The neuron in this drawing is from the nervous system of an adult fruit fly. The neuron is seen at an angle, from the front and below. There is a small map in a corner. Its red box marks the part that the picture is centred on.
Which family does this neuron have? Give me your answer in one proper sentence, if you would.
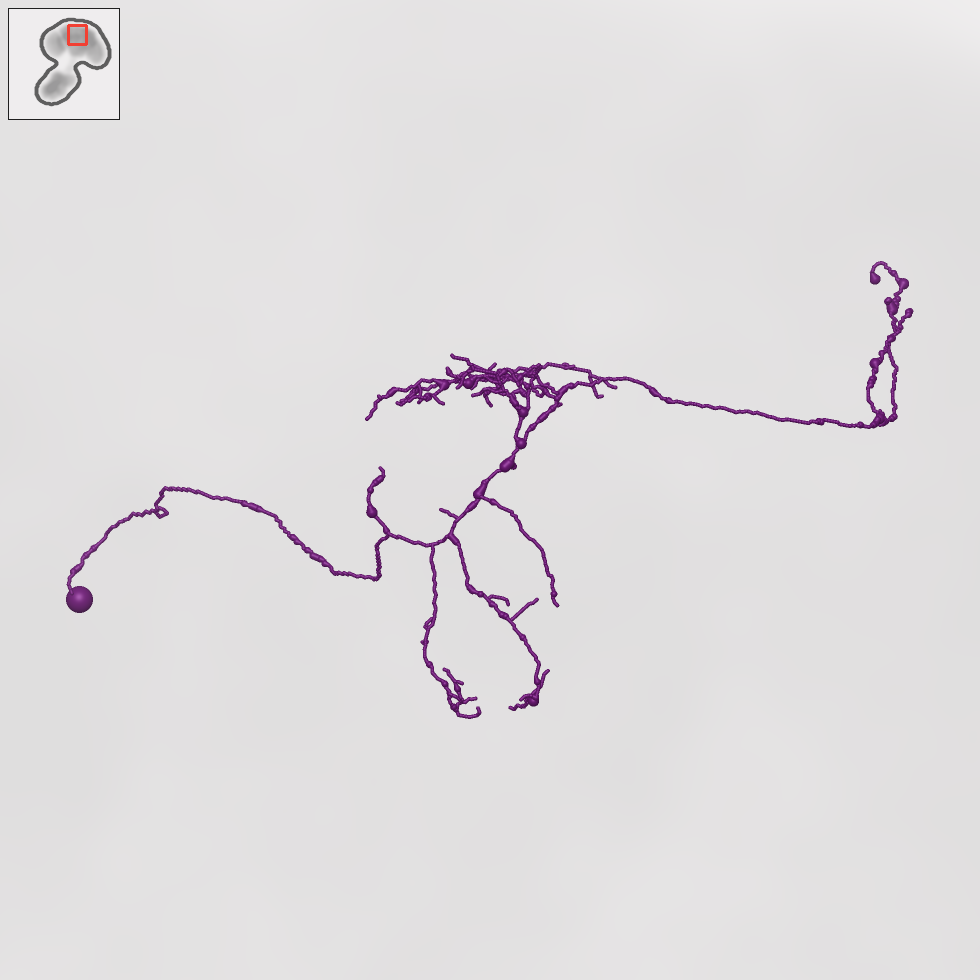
Concerning family, this neuron is FS.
